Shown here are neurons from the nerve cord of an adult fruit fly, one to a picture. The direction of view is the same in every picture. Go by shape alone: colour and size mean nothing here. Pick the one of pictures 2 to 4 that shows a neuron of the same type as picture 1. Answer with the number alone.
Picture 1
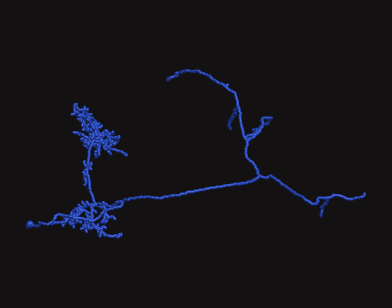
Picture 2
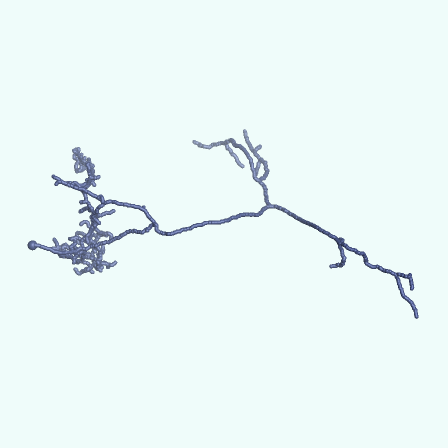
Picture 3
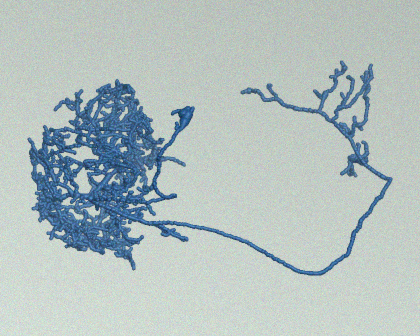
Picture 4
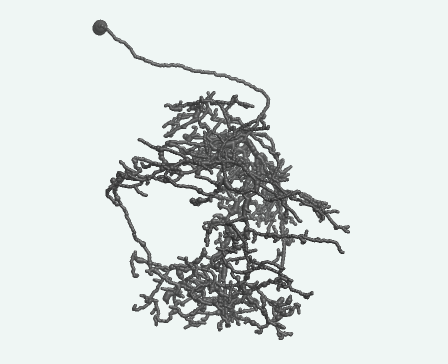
3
